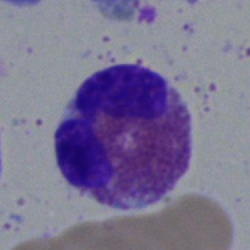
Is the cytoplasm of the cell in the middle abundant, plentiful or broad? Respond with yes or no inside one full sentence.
Yes, this cell has broad cytoplasm around its nucleus.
